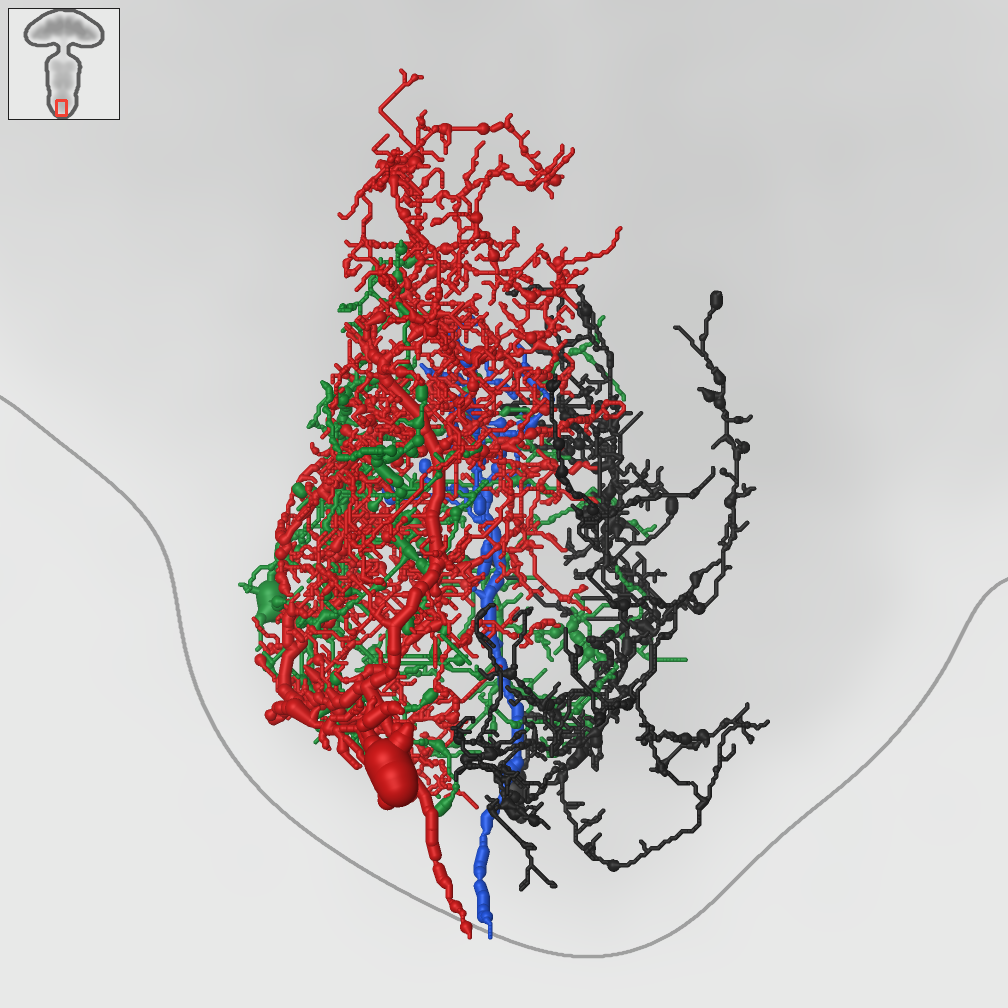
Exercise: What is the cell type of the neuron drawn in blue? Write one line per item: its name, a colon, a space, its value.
cell type: SNxx23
